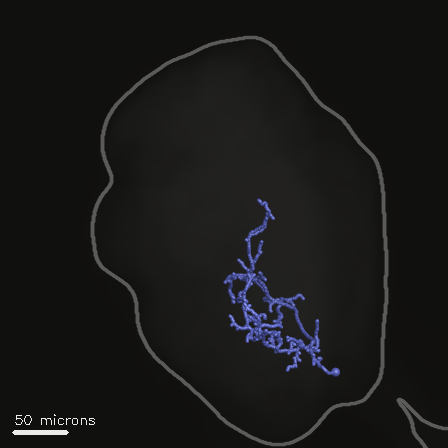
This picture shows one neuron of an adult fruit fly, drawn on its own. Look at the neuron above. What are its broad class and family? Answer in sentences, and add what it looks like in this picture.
Its broad class is central-brain intrinsic neuron. Its family is hemilineage LB19. The cell body is at the lower right of the picture. By the scale bar it is about 170 microns tall in this view.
